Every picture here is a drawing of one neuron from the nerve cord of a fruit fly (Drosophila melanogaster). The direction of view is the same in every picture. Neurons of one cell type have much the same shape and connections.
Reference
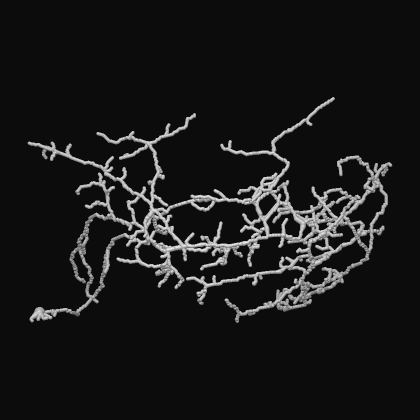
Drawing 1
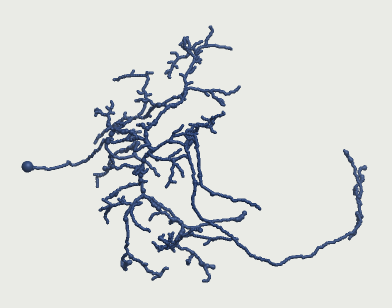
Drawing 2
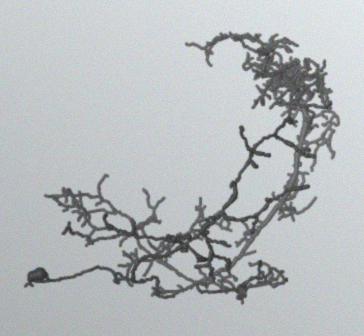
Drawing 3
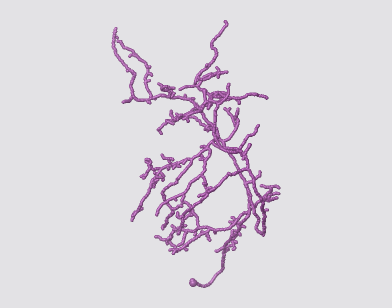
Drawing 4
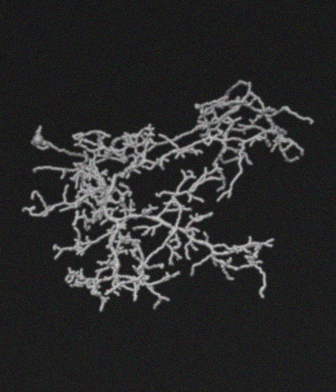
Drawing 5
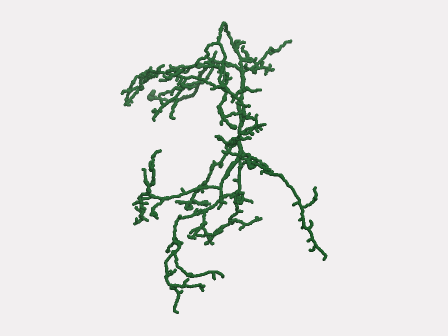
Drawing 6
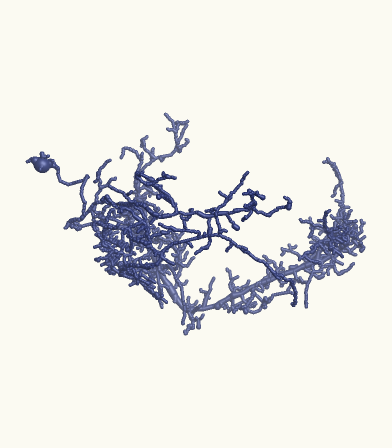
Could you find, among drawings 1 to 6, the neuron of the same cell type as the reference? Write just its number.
1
